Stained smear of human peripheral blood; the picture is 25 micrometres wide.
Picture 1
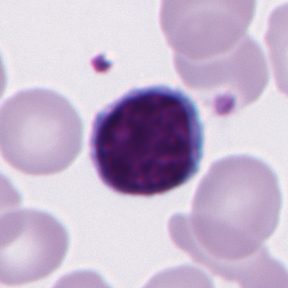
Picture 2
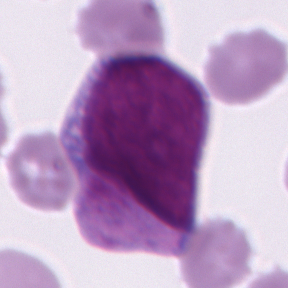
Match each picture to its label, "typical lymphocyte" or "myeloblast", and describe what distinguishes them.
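Picture 1 is the typical lymphocyte, and picture 2 is the myeloblast. Look first at size: the lymphocyte is about 10 micrometres across with a round nucleus of about 9 micrometres, while the myeloblast's nucleus alone is about 16 by 12 micrometres. In the lymphocyte only a very thin rim of cytoplasm shows around the nucleus; in the myeloblast the nucleus fills about 70% of the cell's area, and the cytoplasm lies mostly as a wide band on its lower left side. Now compare the chromatin: dark purple and coarsely clumped in the lymphocyte, but finely grained and evenly spread in the myeloblast, without coarse dark clumps. The myeloblast's cytoplasm is a pale violet, much lighter than its nucleus, and shows only a fine, faint granularity with no large coarse granules, whereas the lymphocyte's cytoplasm has no visible granules. Notice too that the lymphocyte's nucleus has no notch, fold or lobes.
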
